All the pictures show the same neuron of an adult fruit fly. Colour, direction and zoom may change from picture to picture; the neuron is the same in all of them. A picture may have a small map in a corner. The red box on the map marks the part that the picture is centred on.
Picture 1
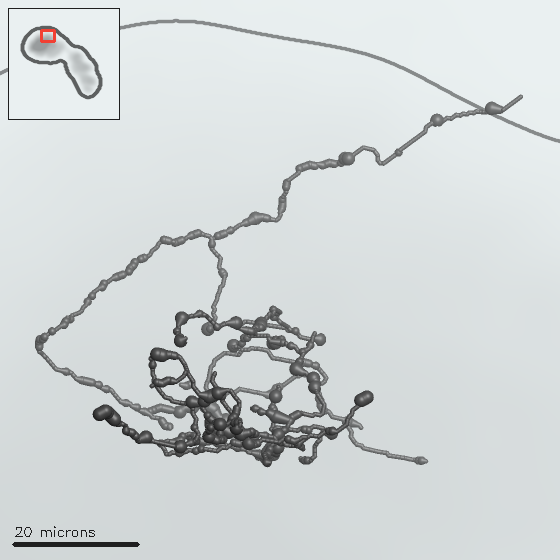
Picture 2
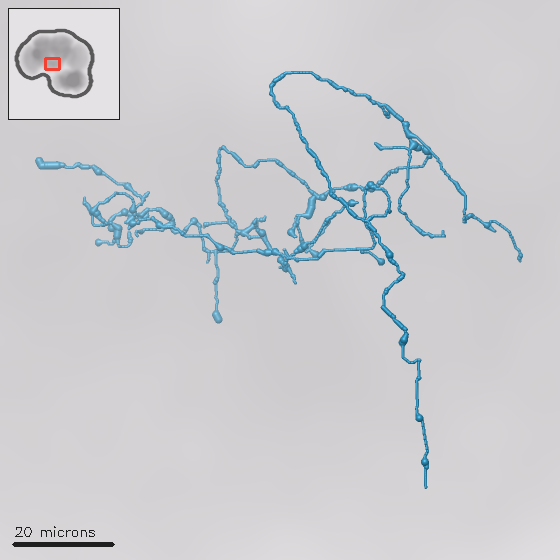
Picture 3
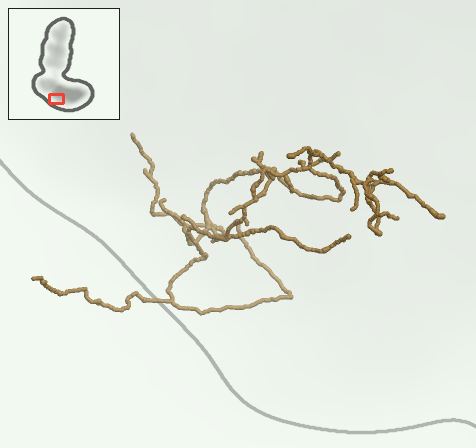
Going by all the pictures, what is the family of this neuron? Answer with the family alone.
class gustatory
